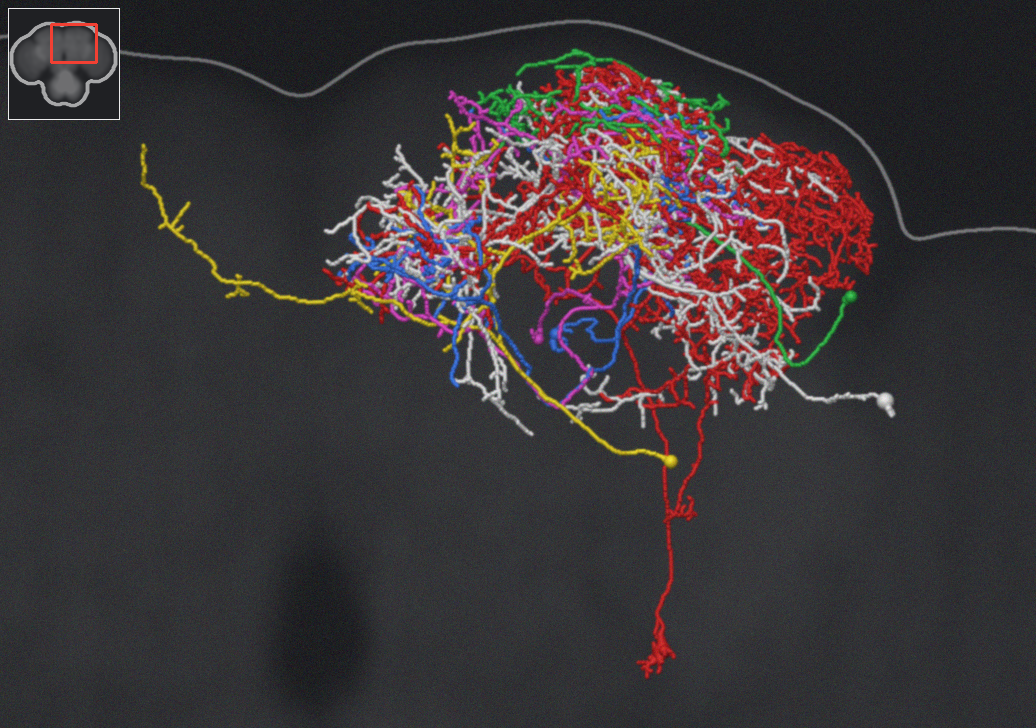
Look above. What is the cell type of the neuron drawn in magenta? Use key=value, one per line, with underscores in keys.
cell_type=SLP473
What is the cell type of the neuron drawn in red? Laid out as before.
cell_type=PPL201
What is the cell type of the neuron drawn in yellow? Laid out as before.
cell_type=SLP242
